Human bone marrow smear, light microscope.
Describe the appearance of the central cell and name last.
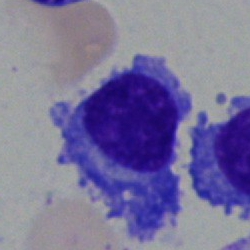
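Take your time with the edge of this cell: its outline is irregular and ragged all the way around. Along the surface you can pick out many small, blunt, rounded knobs of cytoplasm. The nucleus stains a very dark purple, while the cytoplasm is blue. This is a plasma cell.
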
